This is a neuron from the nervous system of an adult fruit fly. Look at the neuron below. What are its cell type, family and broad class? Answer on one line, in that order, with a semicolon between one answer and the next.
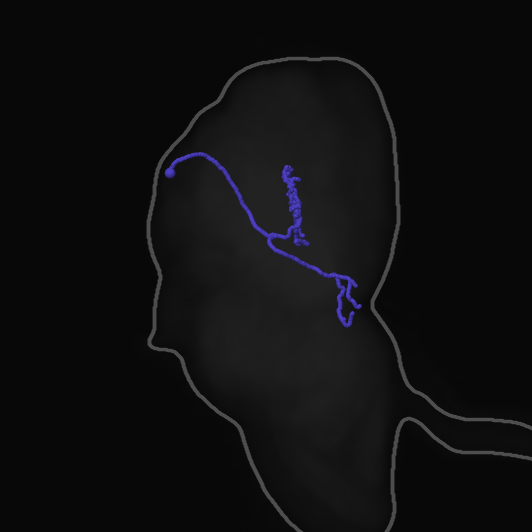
PS038; hemilineage AOTUv1_ventral; central-brain intrinsic neuron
